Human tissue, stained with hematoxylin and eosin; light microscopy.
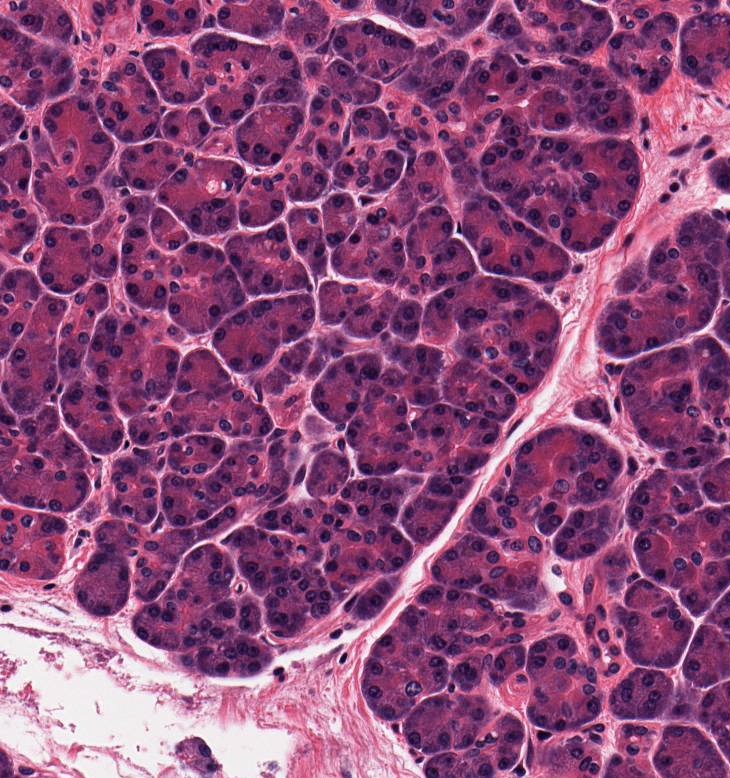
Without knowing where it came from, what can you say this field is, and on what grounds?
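Exocrine pancreas. A band of pink fibrous connective tissue runs diagonally from upper right toward lower centre, separating lobules of closely packed, rounded acini. Acinar cells show purple basal and pink apical cytoplasm, with round, dark nuclei toward the base.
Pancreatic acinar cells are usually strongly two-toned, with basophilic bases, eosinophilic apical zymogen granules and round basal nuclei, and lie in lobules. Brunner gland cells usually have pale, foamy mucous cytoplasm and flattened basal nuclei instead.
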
